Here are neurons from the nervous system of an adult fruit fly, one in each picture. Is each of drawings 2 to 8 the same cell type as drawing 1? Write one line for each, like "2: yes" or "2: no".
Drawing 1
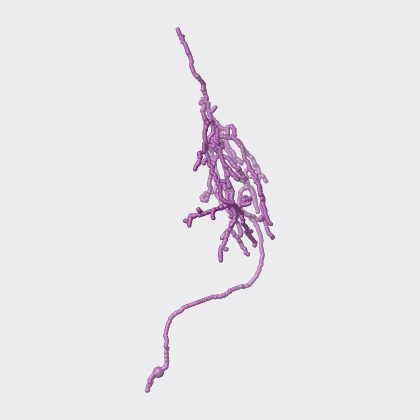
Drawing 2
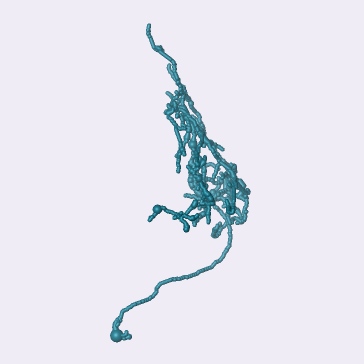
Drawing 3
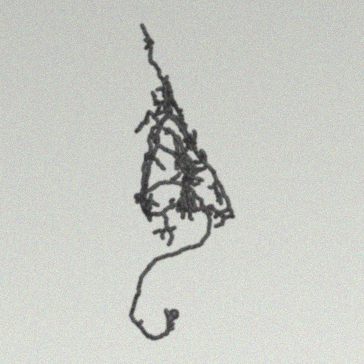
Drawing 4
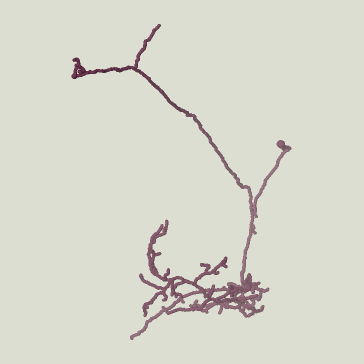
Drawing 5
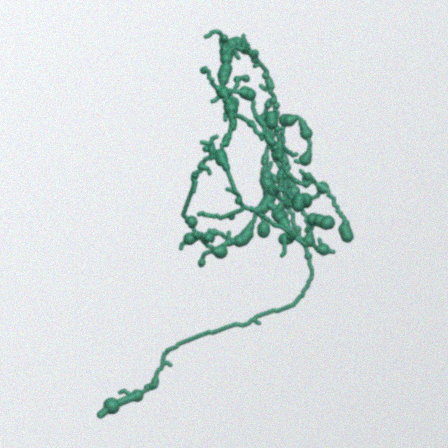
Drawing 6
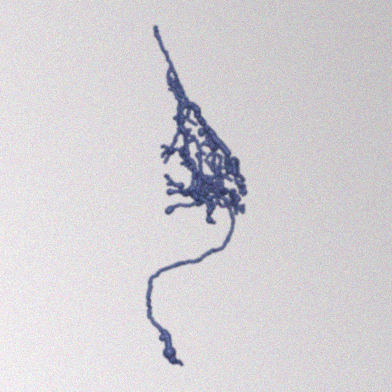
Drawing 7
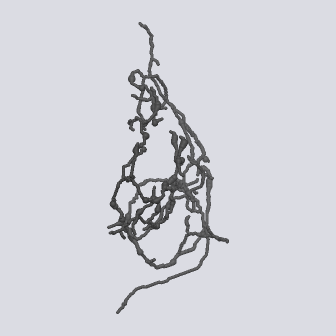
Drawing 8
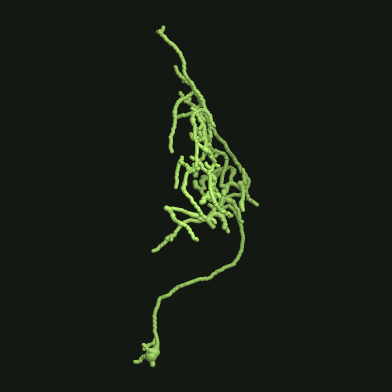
2: yes
3: yes
4: no
5: yes
6: yes
7: yes
8: yes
